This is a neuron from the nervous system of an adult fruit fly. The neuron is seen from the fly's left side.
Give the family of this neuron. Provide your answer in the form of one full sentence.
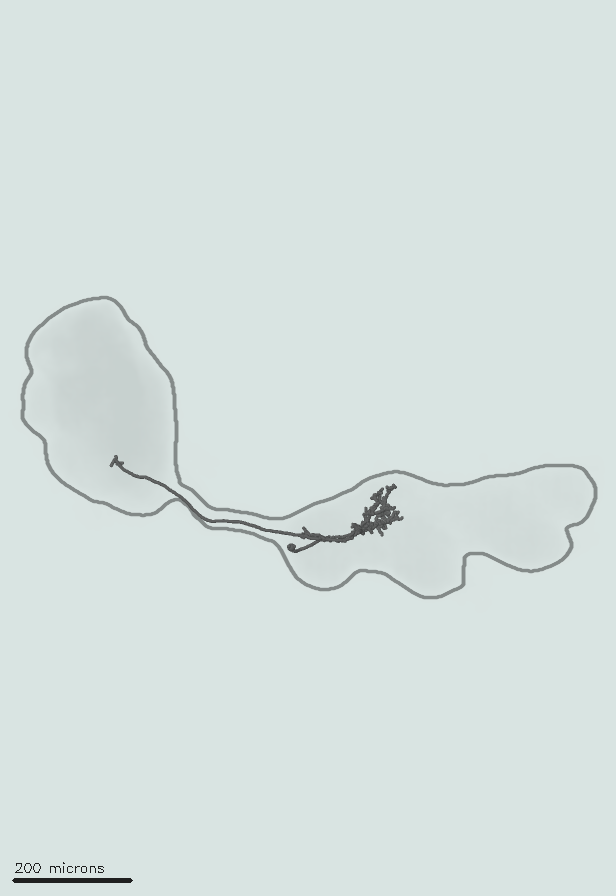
It is to family hemilineage 08B that the neuron is assigned.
